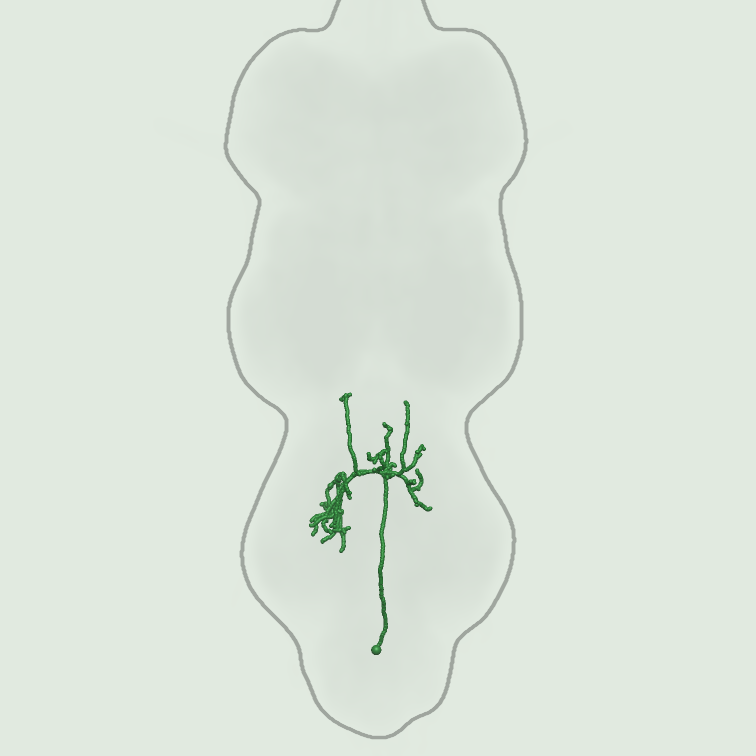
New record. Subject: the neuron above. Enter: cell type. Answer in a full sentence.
The cell type is IN12B087.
